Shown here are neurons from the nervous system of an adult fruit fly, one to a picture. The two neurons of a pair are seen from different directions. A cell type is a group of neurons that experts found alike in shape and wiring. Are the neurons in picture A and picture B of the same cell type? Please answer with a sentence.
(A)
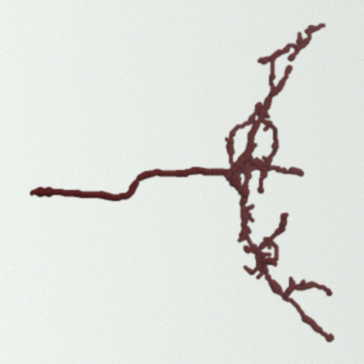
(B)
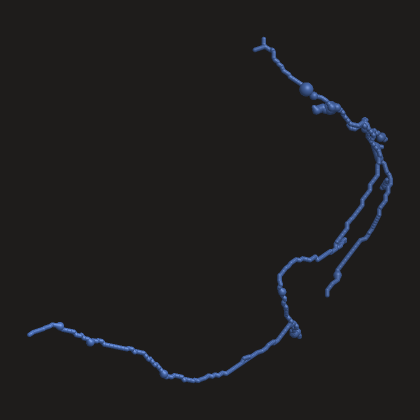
They are of different cell types.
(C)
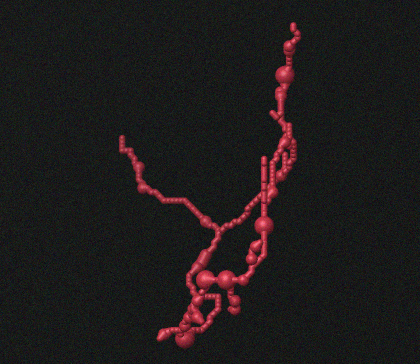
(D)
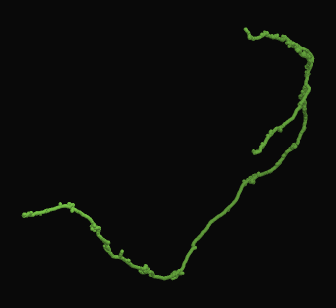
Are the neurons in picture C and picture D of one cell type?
They are of the same cell type.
